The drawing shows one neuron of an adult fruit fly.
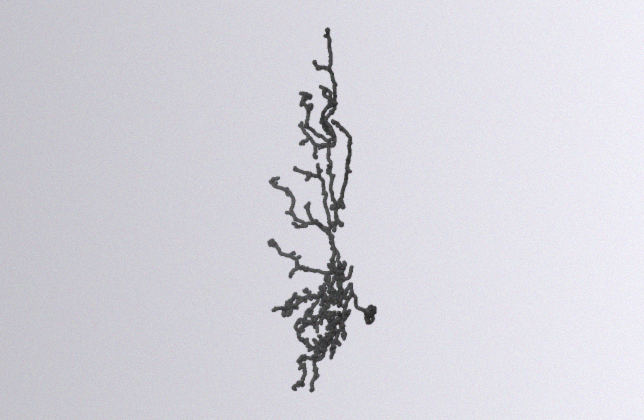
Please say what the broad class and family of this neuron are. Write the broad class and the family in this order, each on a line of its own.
optic-lobe intrinsic neuron
LPi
